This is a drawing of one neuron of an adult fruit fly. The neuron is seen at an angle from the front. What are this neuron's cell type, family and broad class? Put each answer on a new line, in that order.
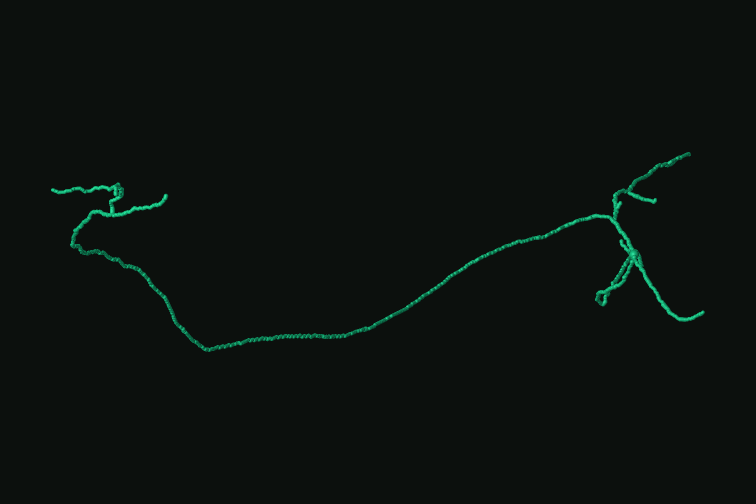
SApp14
class mechanosensory proprioceptive
sensory neuron ascending to the brain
